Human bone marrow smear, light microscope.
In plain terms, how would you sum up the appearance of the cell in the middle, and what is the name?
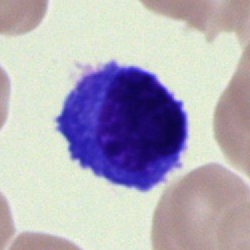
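Along the upper left edge, a few small, fine projections stick out. The chromatin is dark and densely condensed. Deep blue cytoplasm is widest on the left side of the cell. What you see here is a plasma cell.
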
